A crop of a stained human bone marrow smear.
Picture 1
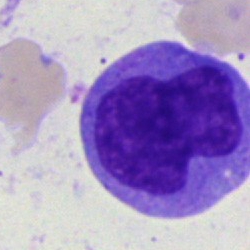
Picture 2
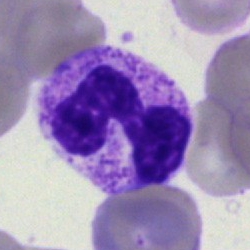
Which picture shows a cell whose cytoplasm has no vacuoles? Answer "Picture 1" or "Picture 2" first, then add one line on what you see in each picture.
Picture 2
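Picture 1: One small clear spot lies in the cytoplasm at the lower right.
Picture 2: No vacuoles are seen in the cytoplasm.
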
